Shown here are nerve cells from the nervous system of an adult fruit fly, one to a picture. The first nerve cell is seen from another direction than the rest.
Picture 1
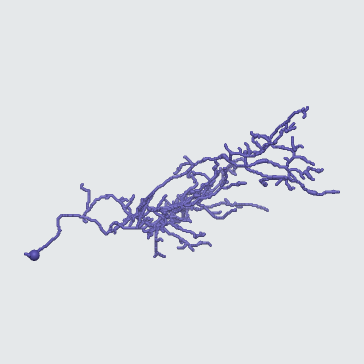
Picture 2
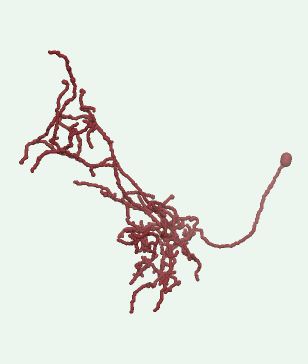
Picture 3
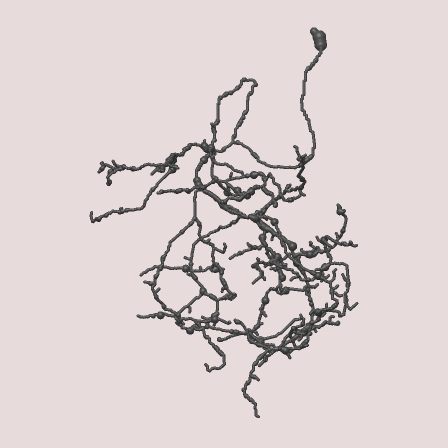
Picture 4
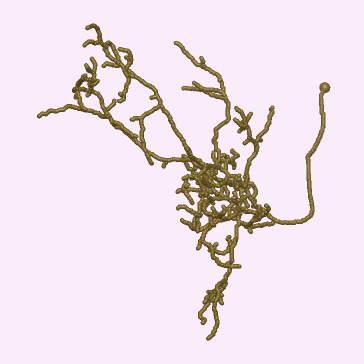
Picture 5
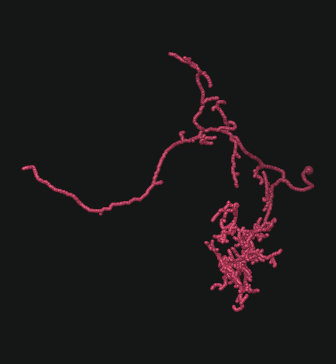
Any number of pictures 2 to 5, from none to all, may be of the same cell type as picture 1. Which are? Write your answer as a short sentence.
Picture 2 and picture 4 are of the same cell type.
